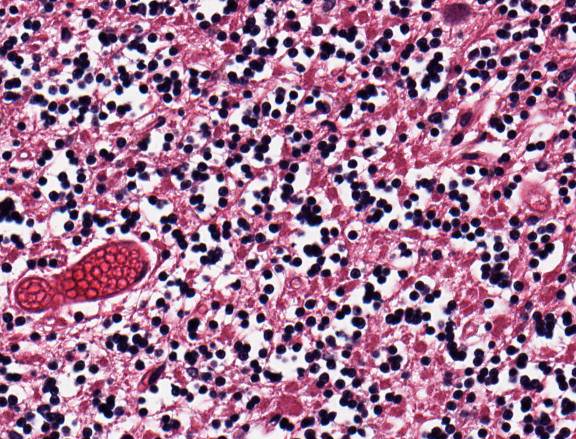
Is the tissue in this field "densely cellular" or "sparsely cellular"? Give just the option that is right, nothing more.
Densely cellular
